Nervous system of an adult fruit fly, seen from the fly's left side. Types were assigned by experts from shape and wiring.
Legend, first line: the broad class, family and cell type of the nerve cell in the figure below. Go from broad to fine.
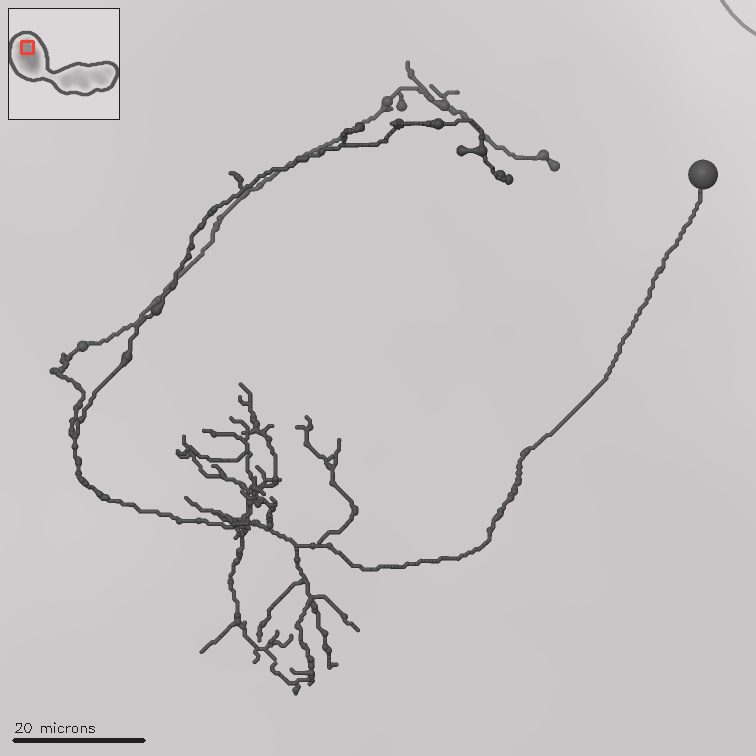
central-brain intrinsic neuron; class CX; FS1B_b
